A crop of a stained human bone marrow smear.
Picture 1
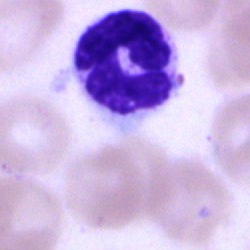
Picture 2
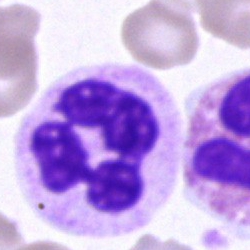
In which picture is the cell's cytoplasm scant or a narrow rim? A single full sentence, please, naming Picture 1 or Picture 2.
It is the cell in picture 1 whose nucleus fills most of it.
